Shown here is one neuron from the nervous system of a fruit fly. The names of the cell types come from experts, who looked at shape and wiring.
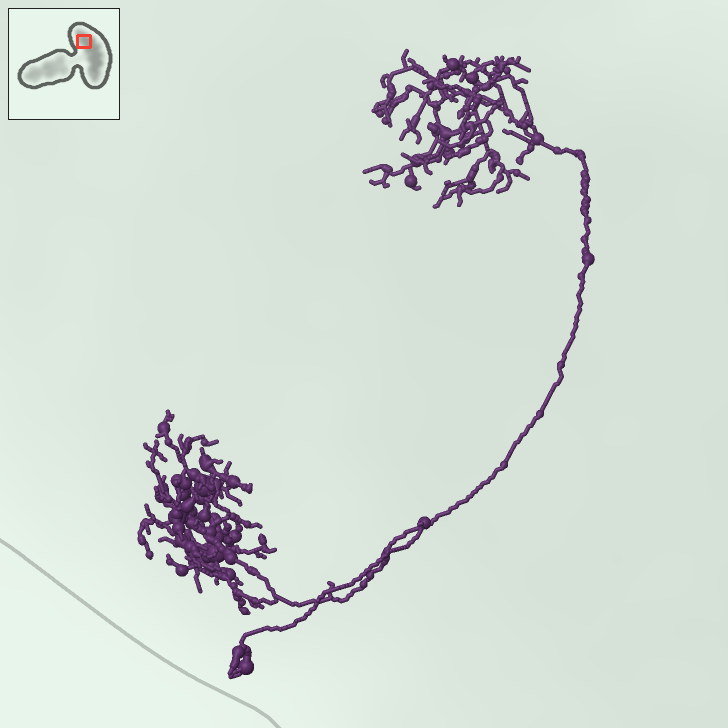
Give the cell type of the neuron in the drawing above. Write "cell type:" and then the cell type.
cell type: MeLo13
